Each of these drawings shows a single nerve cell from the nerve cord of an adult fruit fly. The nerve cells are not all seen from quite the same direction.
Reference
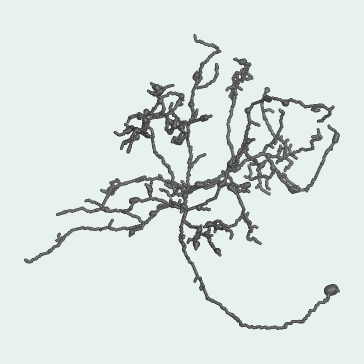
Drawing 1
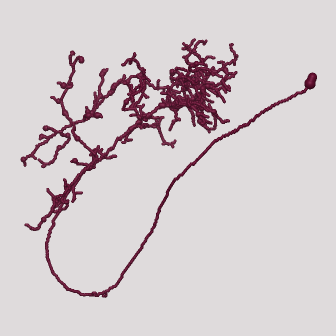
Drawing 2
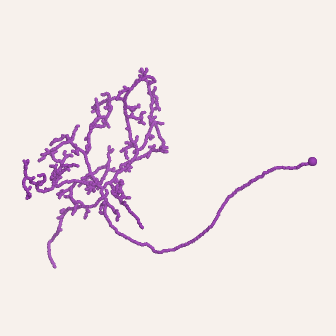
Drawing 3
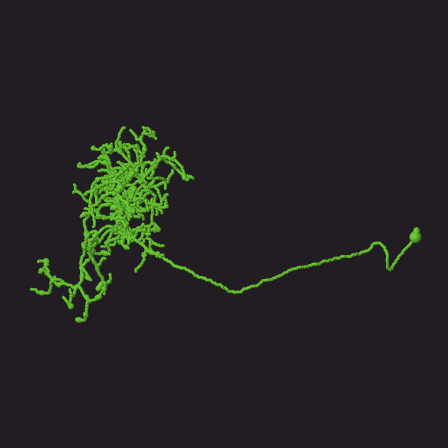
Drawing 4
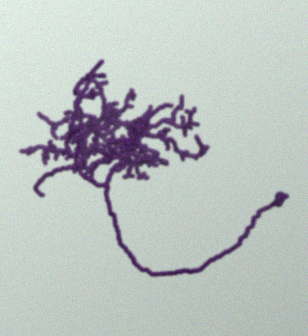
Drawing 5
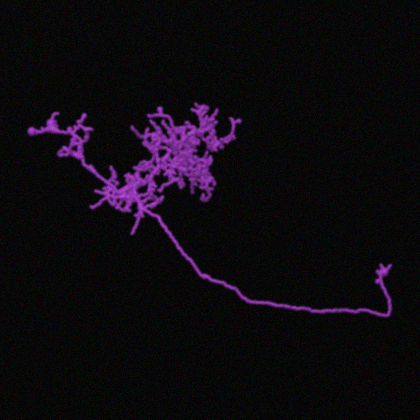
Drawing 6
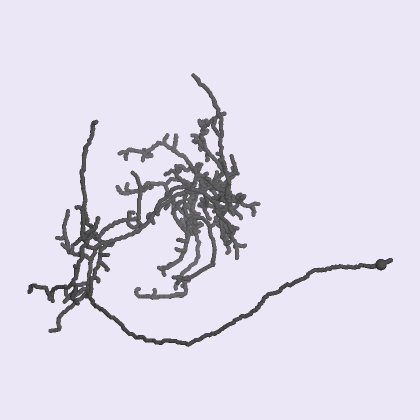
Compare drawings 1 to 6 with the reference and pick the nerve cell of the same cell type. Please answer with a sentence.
Drawing 2 shows a nerve cell of the same cell type.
